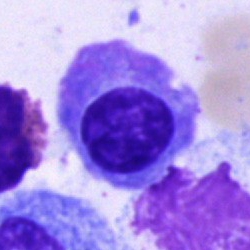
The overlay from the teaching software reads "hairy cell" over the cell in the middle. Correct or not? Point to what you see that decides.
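Chromatin dark purple, coarsely clumped into patches. Nucleus off-centre; widest rim of cytoplasm above it. Paler zone of cytoplasm next to the nucleus. No distinct granules in the cytoplasm. Outline irregular, edges ragged and uneven. Deeply stained purple cell close to the lower right edge.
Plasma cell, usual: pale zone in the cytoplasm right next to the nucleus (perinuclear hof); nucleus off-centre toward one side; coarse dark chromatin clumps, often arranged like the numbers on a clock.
Paler zone by the nucleus, off-centre nucleus and coarse clumped chromatin match plasma cell.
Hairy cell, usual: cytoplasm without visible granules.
Absence of distinct granules is compatible with hairy cell. Verdict: plasma cell, not hairy cell.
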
